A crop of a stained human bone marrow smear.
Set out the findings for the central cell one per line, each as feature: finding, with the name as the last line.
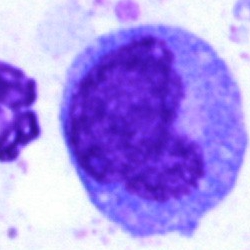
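Nucleus placement: toward the left part of the cell, I see
Chromatin: dark purple, mottled and clumped
Cytoplasmic granules: fine, faint, lilac
Nuclear indentation: a paler patch of cytoplasm lies within it
Name: monocyte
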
